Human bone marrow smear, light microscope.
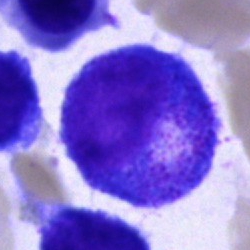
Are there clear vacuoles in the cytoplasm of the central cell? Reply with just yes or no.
No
